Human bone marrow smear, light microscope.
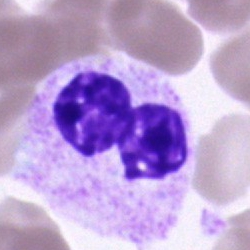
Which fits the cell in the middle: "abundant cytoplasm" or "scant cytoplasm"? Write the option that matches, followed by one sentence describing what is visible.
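Abundant cytoplasm. The cytoplasm is abundant and pale lilac-pink.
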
